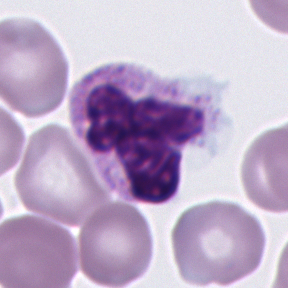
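Segmented neutrophil in a stained peripheral blood smear. The outline is irregular rather than round, and ragged, frayed projections of cytoplasm extend from the right side. The nucleus is folded and irregular, made up of several lobe-like parts, and contains no distinct nucleoli.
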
